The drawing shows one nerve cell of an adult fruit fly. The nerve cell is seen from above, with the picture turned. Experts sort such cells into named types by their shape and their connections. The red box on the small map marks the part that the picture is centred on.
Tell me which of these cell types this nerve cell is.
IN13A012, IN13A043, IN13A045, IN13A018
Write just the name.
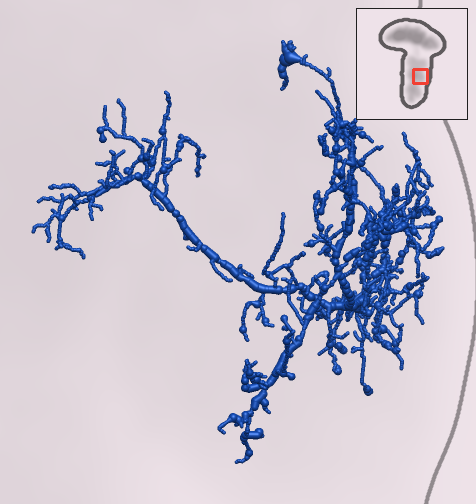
IN13A018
